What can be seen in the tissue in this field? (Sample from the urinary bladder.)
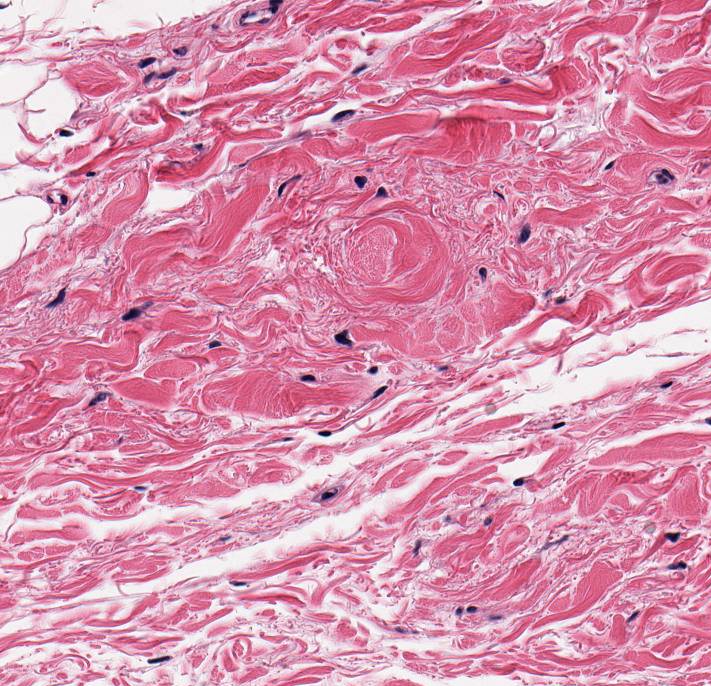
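You've got bright pink collagen here, in thick, wavy bundles. Nuclei are sparse, scattered singly between the bundles; these fibroblast nuclei are small, dark and spindle-shaped, with scant visible cytoplasm. Have a look at the upper centre too, where a rounded whorl of concentrically layered pink fibres sits.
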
